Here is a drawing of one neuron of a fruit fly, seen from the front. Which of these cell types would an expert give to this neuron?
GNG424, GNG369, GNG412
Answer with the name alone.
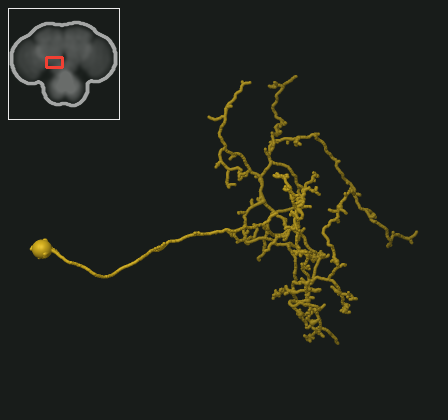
GNG424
